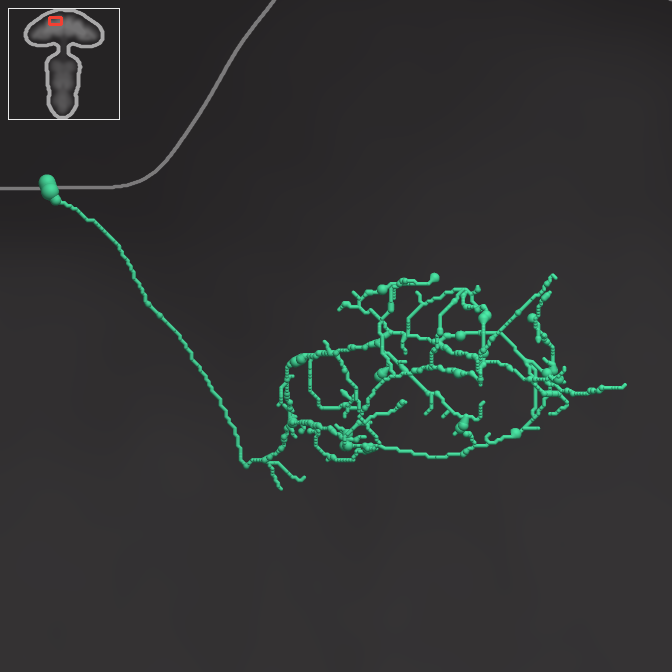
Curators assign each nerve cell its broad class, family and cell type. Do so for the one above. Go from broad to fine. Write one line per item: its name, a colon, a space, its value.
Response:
broad class: central-brain intrinsic neuron
family: hemilineage LALa1_anterior
cell type: LAL071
